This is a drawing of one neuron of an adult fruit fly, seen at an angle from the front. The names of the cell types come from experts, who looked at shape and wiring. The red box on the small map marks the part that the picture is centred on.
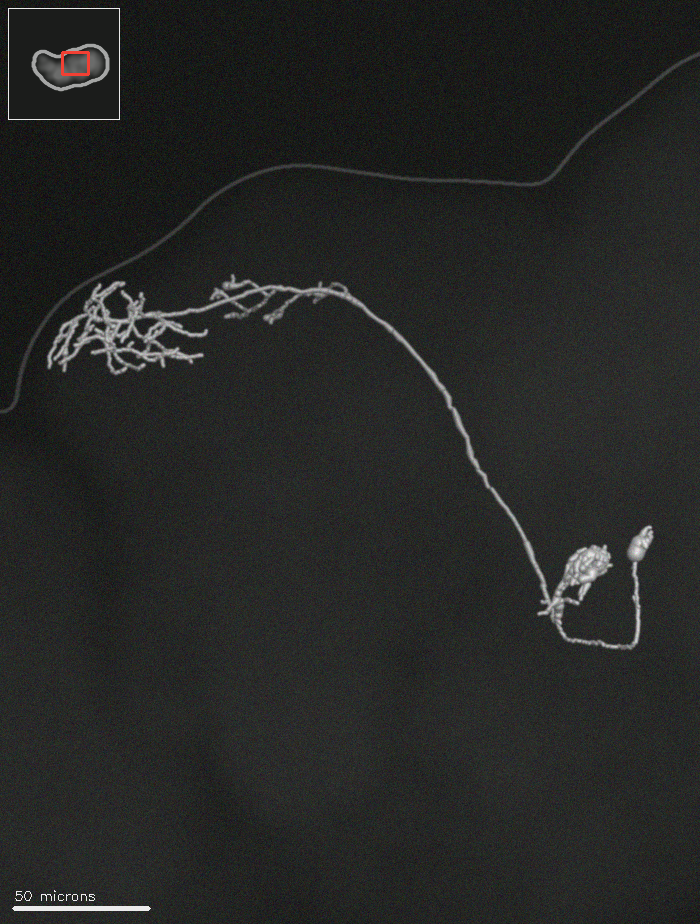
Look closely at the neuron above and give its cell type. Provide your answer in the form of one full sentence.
It is as DM3_adPN that this neuron is typed.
